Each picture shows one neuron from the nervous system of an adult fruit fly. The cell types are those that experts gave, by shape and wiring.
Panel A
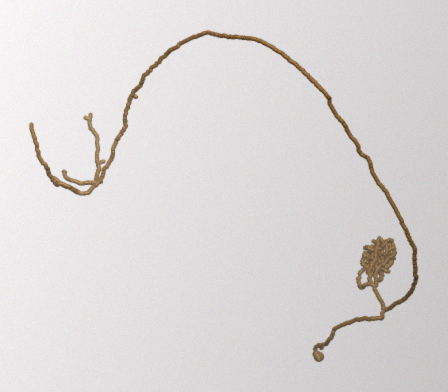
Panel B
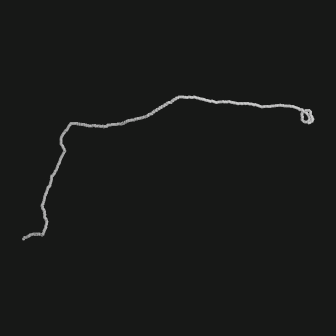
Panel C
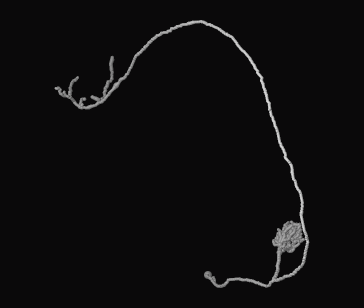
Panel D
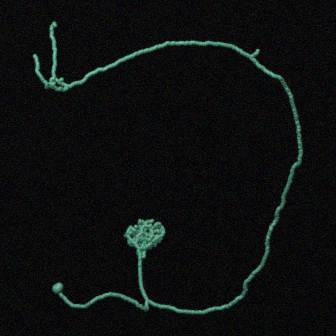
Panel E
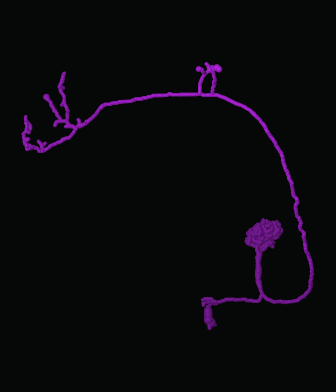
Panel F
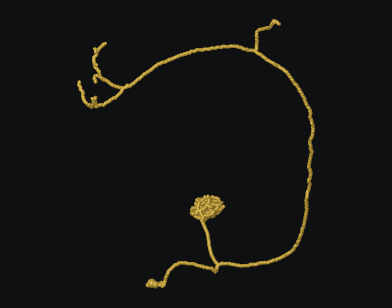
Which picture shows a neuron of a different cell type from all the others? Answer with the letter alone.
B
